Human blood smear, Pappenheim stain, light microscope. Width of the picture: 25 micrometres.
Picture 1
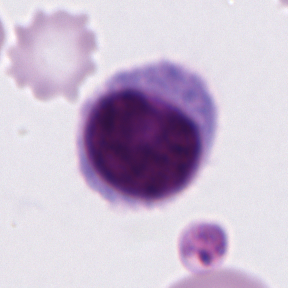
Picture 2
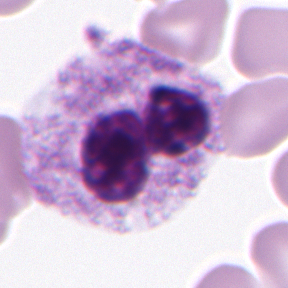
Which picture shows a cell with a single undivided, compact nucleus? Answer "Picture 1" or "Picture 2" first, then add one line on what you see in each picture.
Picture 1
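In picture 1: The nucleus is round to oval with no indentation or lobes.
In picture 2: The nucleus is split into two separate lobes.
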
